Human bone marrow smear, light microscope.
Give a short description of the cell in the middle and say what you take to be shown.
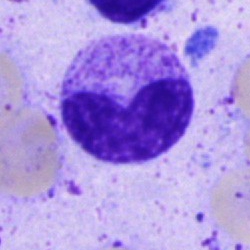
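Round, smooth outline. The nucleus occupies the lower half of the cell. Above it, the cytoplasm is pale lilac, with fine purple granules scattered throughout. Name: metamyelocyte.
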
